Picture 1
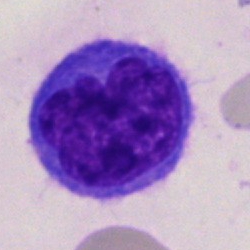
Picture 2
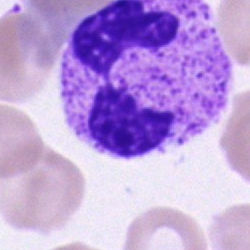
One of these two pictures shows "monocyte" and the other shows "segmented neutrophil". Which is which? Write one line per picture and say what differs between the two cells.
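The cell in picture 1 is a monocyte. The nucleus fills most of the cell.
The cell in picture 2 is a segmented neutrophil. The cytoplasm is plentiful and pale pinkish-lilac.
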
